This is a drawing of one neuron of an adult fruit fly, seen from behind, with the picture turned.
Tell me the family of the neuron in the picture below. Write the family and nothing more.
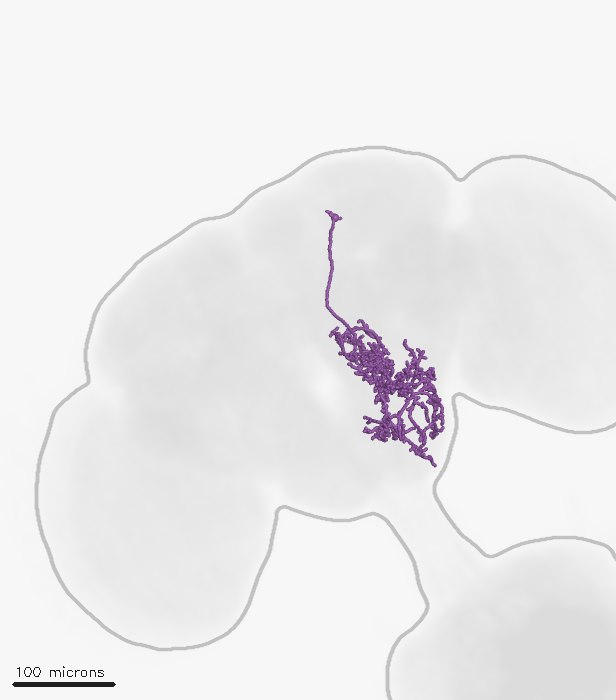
hemilineage AOTUv1_ventral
